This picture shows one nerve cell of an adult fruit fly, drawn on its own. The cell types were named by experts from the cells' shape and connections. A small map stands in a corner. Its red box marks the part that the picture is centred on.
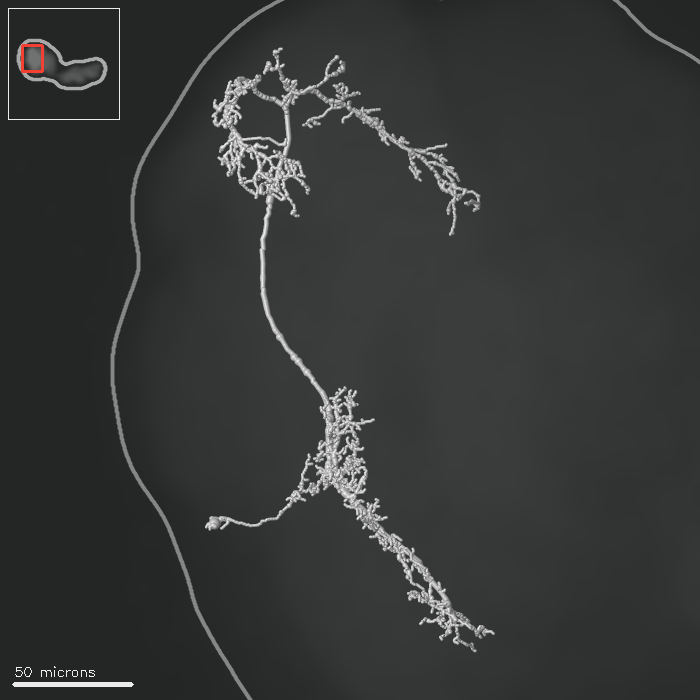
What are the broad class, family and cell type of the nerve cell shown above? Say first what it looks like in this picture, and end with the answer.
From top to bottom in the picture it spans about 250 microns. Dozens of branch ends can be seen. It is a central-brain intrinsic neuron. Its family is hemilineage FLAa3. Its cell type is SIP105m.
